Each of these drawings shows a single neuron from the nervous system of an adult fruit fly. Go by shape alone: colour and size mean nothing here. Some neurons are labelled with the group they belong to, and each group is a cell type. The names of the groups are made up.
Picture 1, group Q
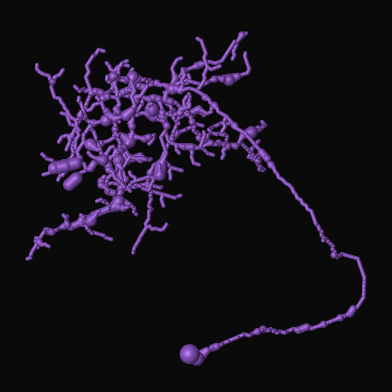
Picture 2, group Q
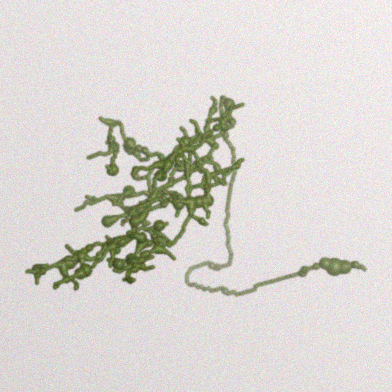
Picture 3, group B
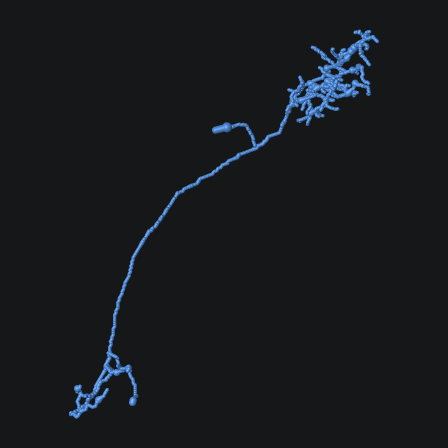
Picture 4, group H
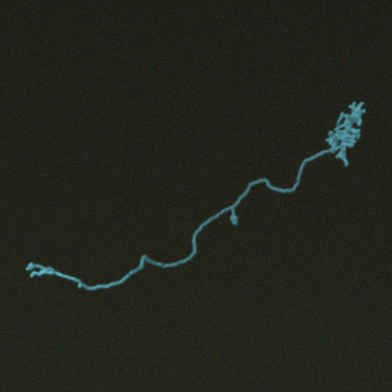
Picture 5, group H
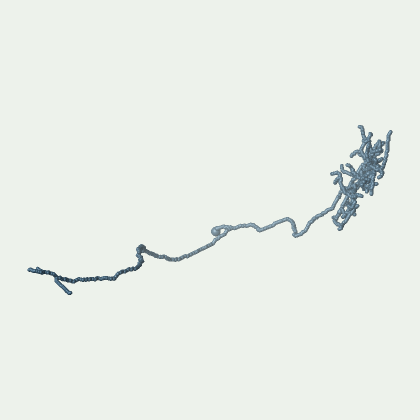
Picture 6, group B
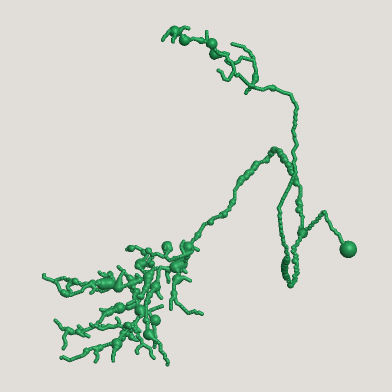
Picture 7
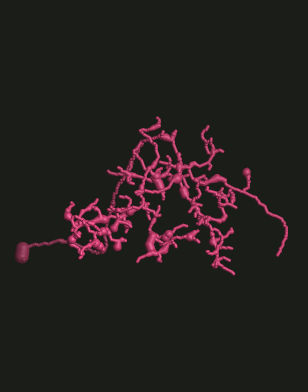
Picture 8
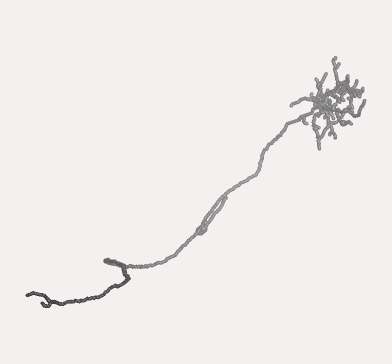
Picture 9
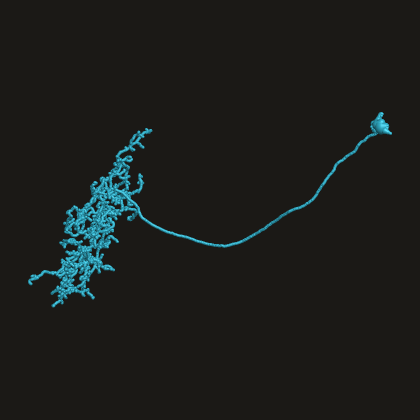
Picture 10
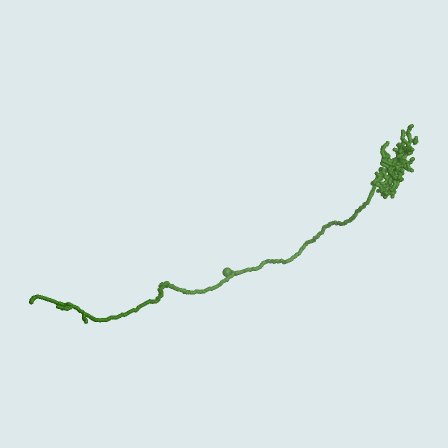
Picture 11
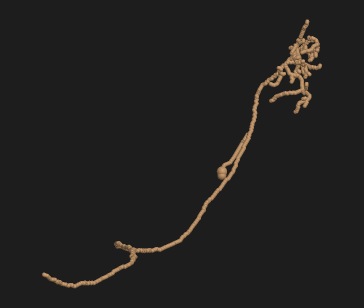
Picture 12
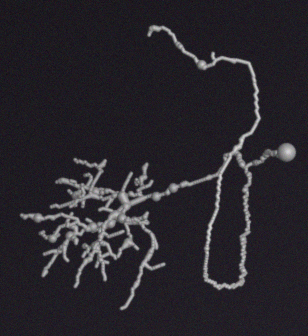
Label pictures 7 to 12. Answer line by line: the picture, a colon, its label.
7: group Q
8: group H
9: group Q
10: group H
11: group H
12: group B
